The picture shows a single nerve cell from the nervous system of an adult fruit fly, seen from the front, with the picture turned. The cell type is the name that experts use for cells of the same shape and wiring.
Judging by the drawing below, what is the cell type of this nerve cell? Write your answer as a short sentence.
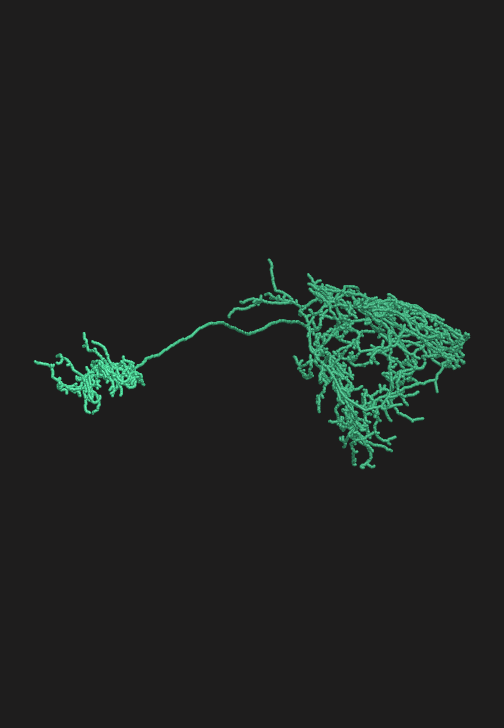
The cell type is AN12B011.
